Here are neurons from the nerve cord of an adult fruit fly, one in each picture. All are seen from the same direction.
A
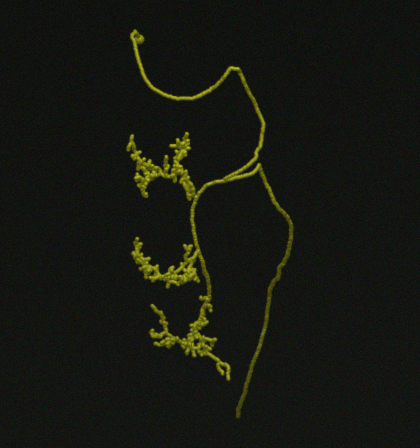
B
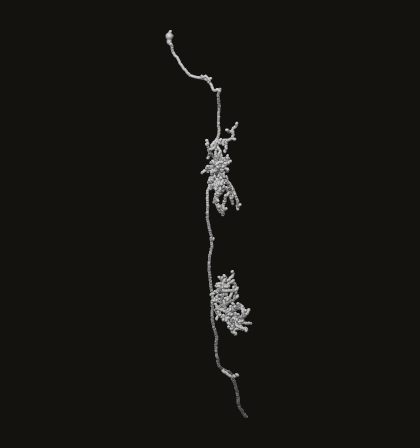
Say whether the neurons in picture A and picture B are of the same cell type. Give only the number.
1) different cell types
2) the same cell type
1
